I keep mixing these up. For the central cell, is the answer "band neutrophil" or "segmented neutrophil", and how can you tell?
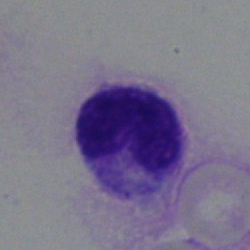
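Band neutrophil.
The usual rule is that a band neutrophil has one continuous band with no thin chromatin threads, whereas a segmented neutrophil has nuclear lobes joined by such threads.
In this one, the nucleus fills the upper part of the cell and has a notch on its lower side, with most of the cytoplasm sitting below it. The chromatin is dense and dark purple, and the cytoplasm is a pale greyish-lilac.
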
